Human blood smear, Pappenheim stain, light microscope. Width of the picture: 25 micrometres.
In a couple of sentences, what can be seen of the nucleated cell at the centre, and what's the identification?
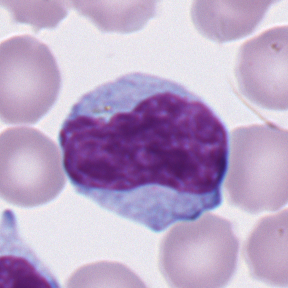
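Cell about 15 by 13 micrometres; outline mostly rounded, slightly angular at lower right. Nucleus fills about 60% of cell area, nearly reaching the edge left and right. Cytoplasm pale greyish blue, mainly as bands above and below the nucleus, without purple or pink granules. Cell is a monocyte.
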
